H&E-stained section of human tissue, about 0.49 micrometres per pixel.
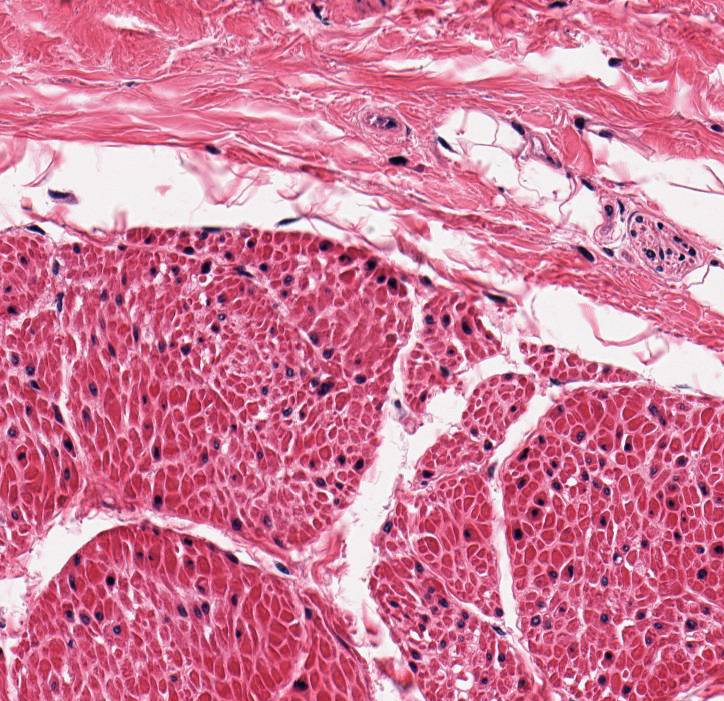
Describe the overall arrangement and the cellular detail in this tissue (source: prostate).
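Smooth muscle bundles occupy the lower two-thirds of the field, and a band of dense connective tissue crosses the top. Narrow pale clefts divide the muscle into several large bundles. The muscle cell cytoplasm is stained deep pink by eosin. Where a nucleus is present in a muscle cell profile, it lies centrally within that profile.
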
